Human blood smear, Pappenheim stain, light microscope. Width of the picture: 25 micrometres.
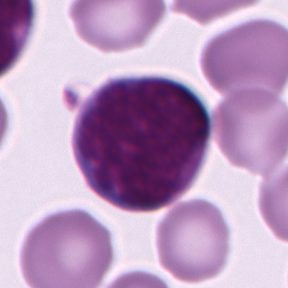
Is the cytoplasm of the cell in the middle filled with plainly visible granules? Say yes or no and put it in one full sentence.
No, visible granules are absent from the cytoplasm of this cell.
